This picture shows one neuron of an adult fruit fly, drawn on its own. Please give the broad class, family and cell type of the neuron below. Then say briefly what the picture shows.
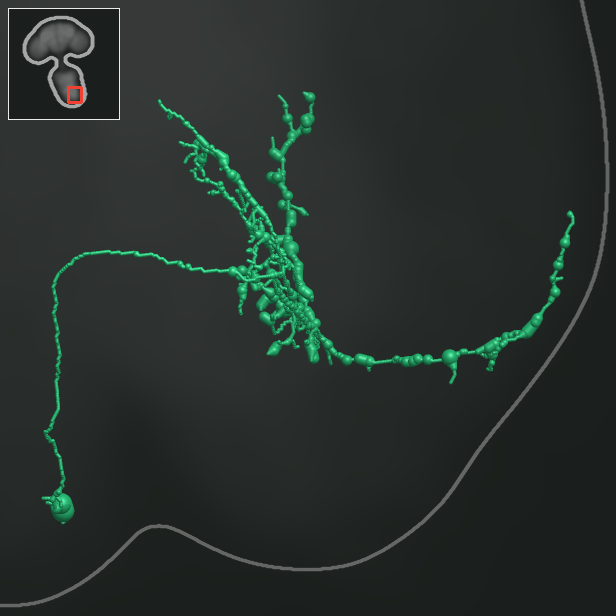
It is a nerve-cord intrinsic neuron. The family is hemilineage 14A. The cell type is IN14A038. It is in the nerve cord and does not reach the brain. Dozens of branch ends can be seen.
